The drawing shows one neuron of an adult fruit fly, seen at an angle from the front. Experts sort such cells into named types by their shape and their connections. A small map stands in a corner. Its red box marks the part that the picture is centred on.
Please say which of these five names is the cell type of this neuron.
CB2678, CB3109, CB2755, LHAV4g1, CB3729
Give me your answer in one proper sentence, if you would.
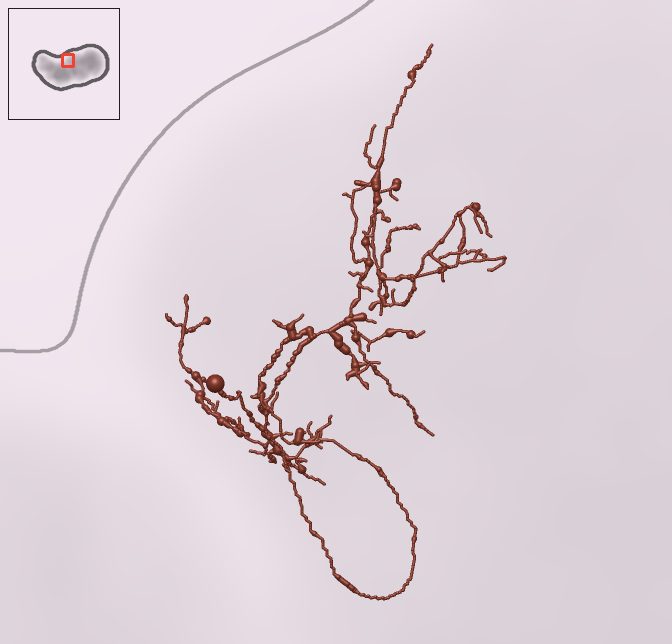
In the scheme of cell types, this neuron is CB3729.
